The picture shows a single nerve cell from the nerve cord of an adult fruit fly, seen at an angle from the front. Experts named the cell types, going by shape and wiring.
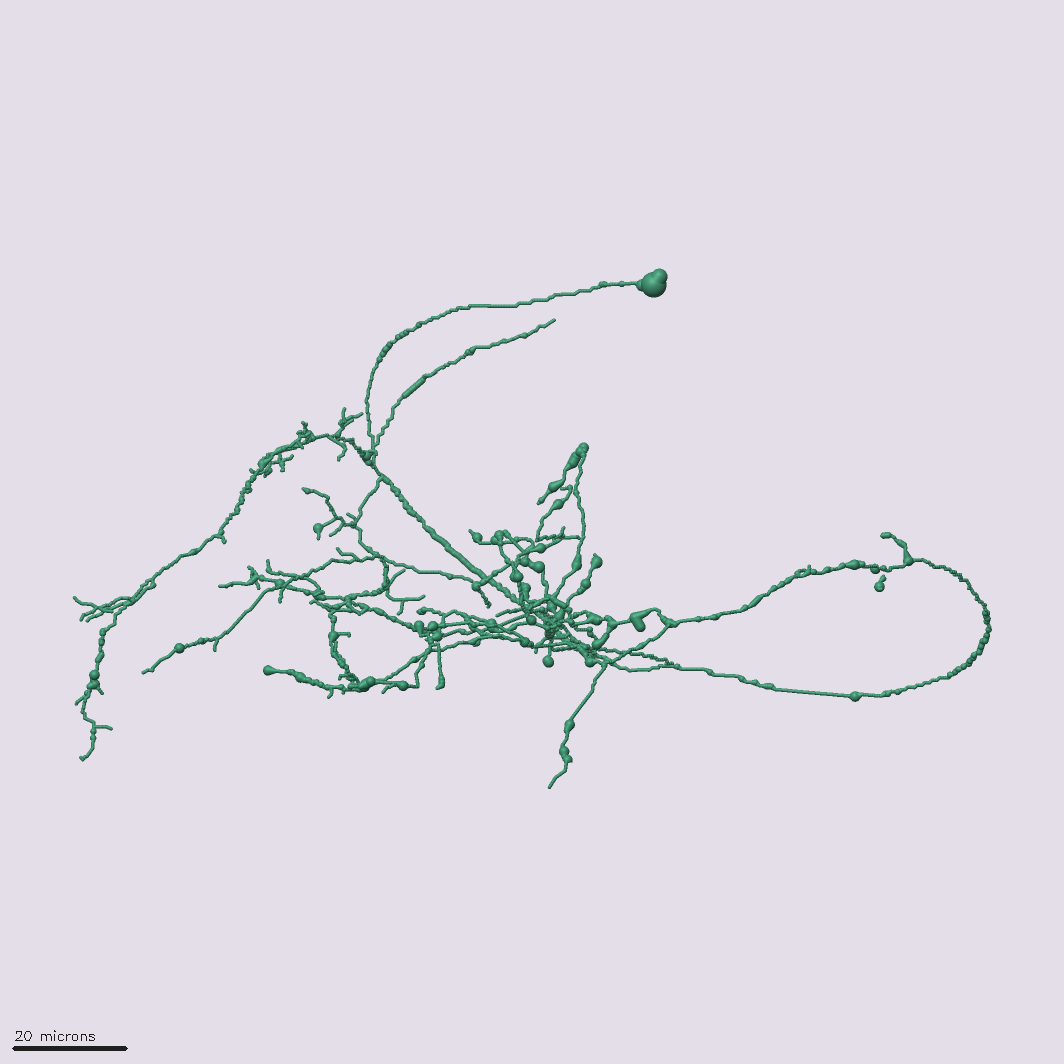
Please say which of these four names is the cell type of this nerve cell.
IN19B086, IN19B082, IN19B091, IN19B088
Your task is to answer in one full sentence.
By its cell type, the nerve cell is IN19B088.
